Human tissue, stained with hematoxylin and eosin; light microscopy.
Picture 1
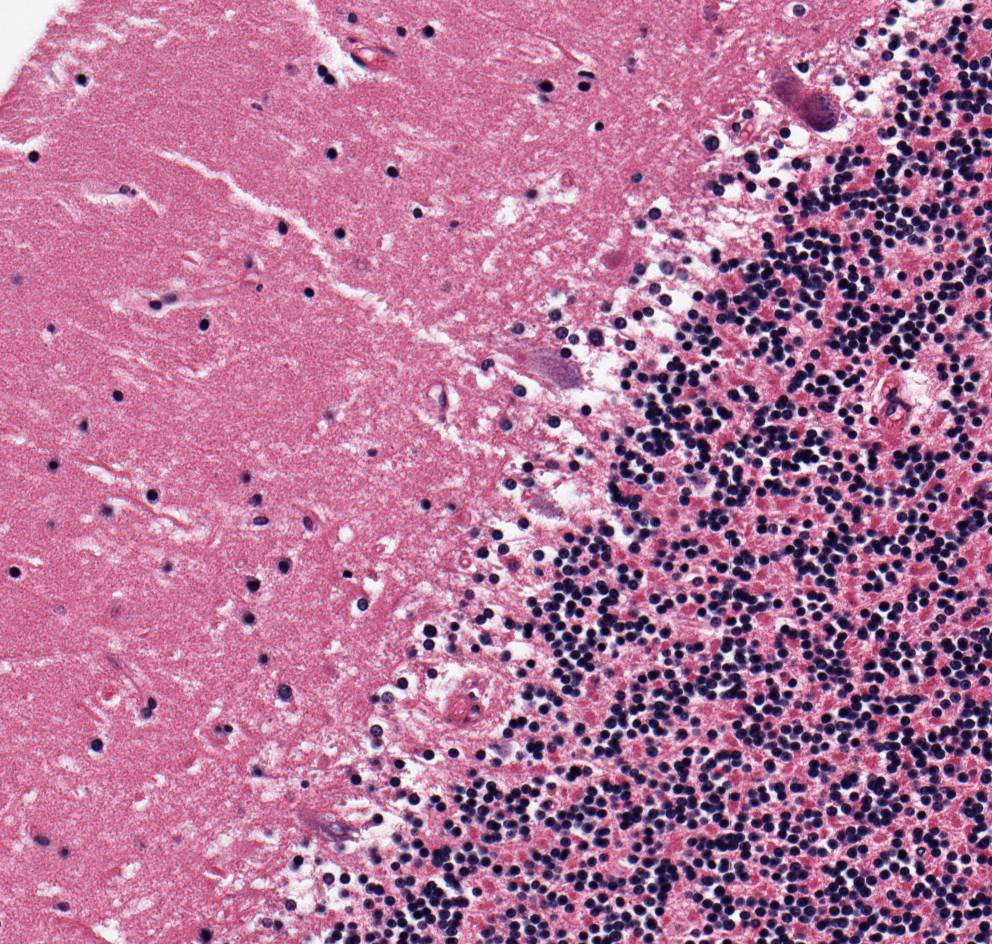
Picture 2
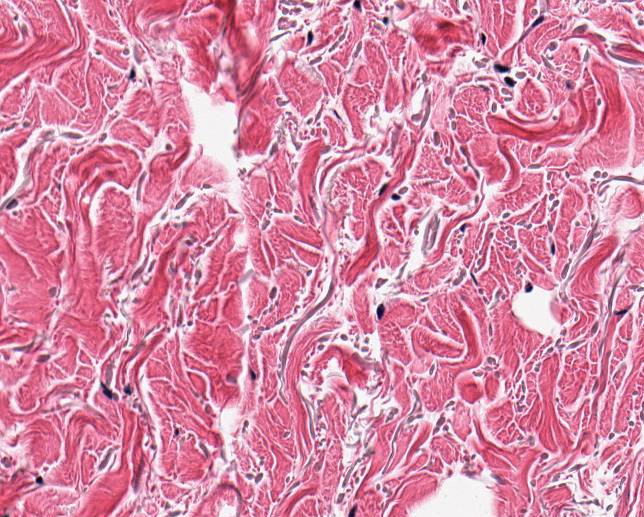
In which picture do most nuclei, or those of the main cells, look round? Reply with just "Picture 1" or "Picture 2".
Picture 1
